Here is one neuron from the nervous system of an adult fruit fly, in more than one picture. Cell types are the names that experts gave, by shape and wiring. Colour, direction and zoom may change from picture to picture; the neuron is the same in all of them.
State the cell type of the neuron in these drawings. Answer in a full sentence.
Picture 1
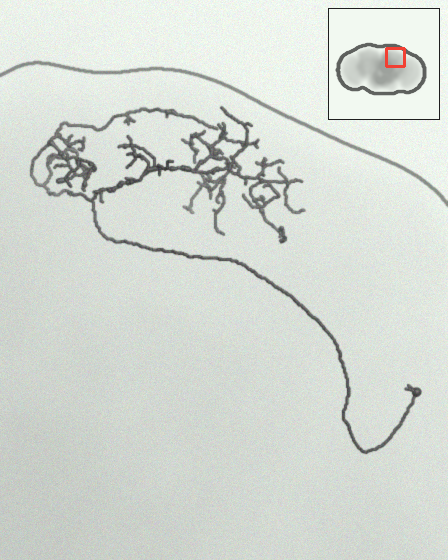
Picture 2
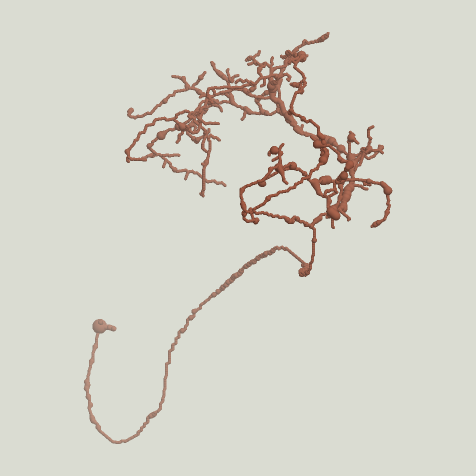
The cell type is SLP104.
